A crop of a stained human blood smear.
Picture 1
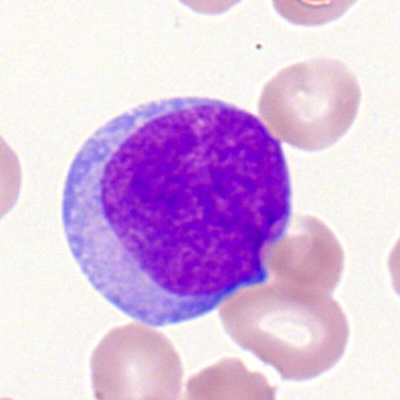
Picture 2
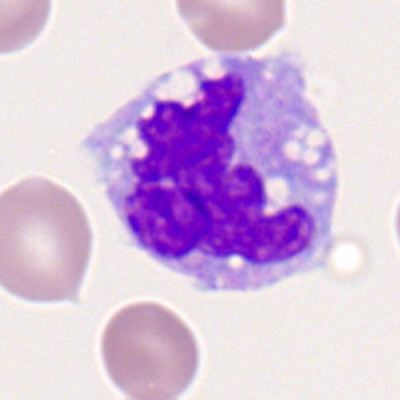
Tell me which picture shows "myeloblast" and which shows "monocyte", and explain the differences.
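Of the two cells, the myeloblast is in picture 1 and the monocyte in picture 2. The myeloblast has a round, smooth outline, whereas that of the monocyte is somewhat irregular. The myeloblast's cytoplasm is stained blue, with a paler zone next to the nucleus on the left; the monocyte's cytoplasm is pale grey-blue. In the monocyte the chromatin stains deep purple and no nucleoli can be seen.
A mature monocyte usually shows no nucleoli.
No vacuoles are seen in the myeloblast's cytoplasm, while the monocyte's contains several small clear vacuoles.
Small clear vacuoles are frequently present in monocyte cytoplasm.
The monocyte's cytoplasm lacks coarse, brightly coloured granules. Red cells touch the lower right edge of the myeloblast.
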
